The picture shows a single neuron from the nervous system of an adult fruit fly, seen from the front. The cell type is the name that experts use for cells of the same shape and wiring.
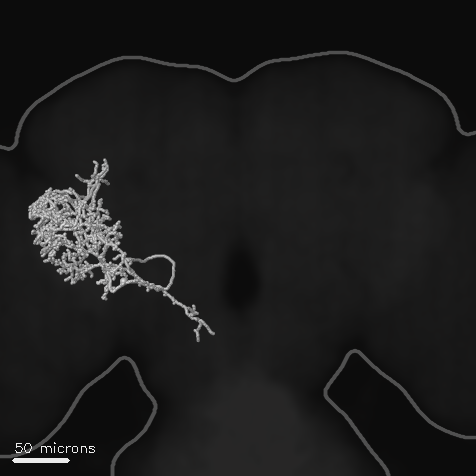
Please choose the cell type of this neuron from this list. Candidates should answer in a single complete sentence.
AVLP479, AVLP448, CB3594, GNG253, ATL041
This neuron is given the cell type AVLP448.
